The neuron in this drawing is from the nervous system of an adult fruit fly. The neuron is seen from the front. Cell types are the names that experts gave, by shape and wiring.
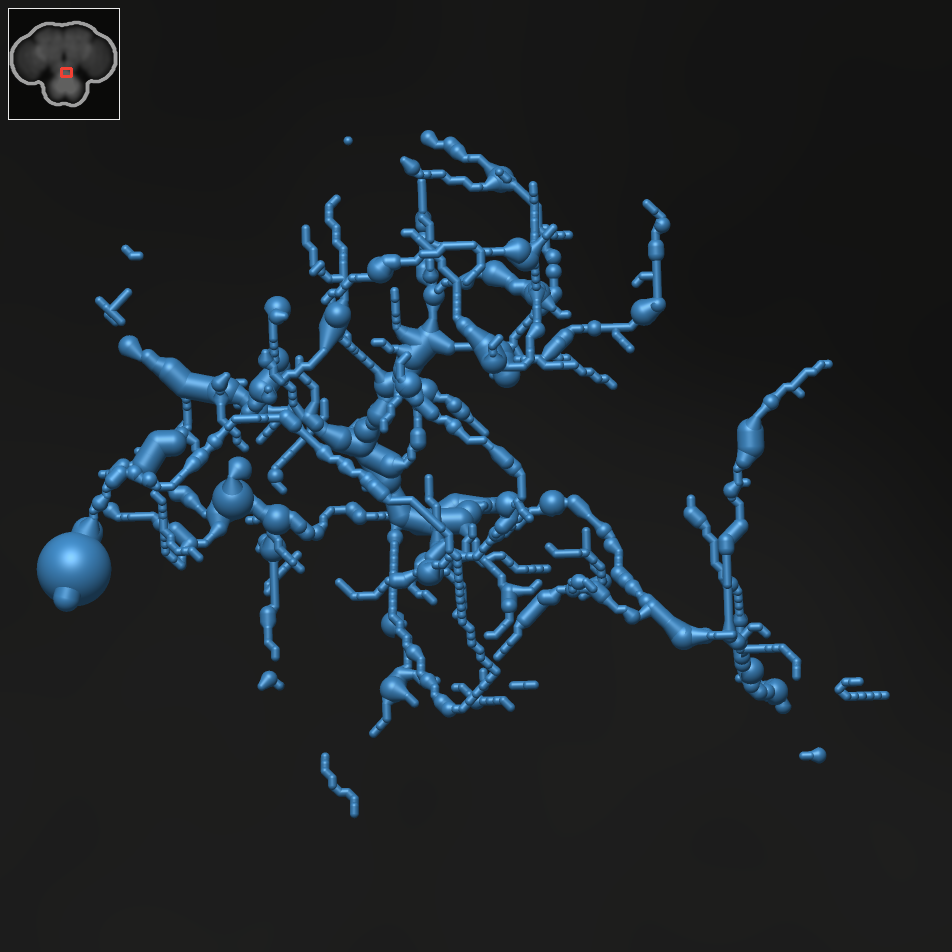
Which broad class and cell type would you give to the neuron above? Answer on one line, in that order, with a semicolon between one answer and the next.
central-brain intrinsic neuron; GNG192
